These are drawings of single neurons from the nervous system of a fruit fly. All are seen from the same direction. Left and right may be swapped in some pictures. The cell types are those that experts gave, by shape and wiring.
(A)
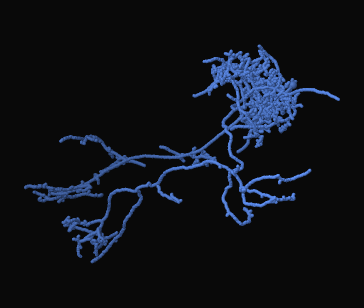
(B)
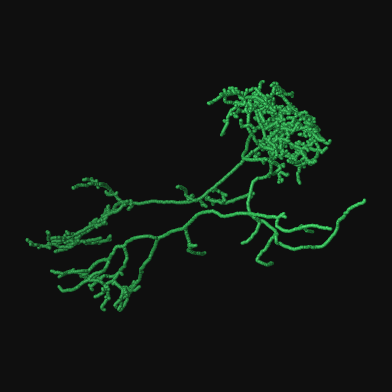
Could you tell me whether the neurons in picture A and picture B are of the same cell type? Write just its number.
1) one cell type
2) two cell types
1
